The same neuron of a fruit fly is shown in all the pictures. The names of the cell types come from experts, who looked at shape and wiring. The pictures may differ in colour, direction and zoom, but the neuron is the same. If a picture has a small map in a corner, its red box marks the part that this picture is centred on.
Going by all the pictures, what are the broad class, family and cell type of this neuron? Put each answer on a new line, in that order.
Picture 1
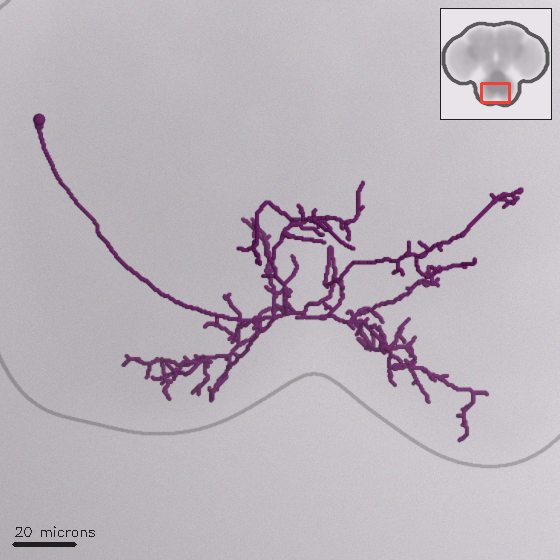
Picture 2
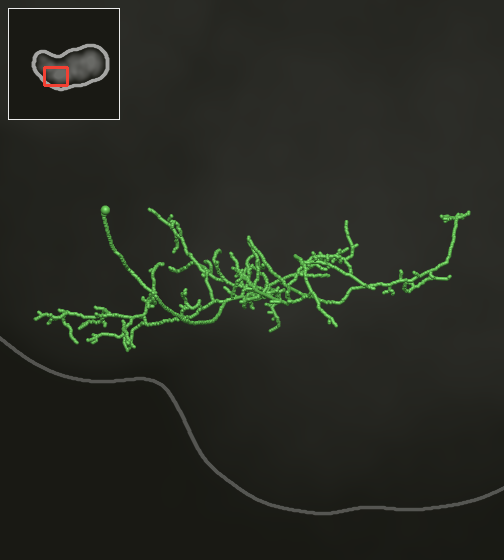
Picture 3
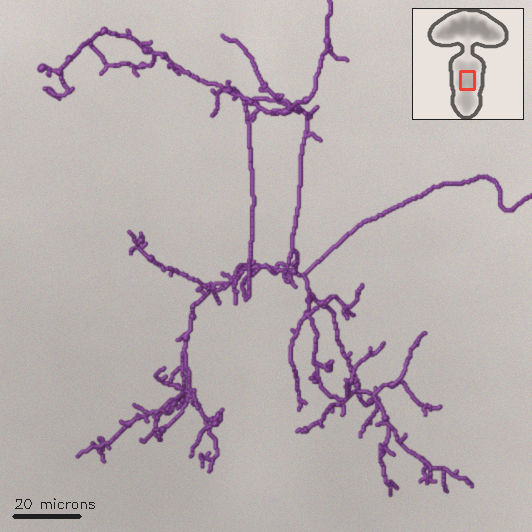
nerve-cord intrinsic neuron
hemilineage 09B
IN09B049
